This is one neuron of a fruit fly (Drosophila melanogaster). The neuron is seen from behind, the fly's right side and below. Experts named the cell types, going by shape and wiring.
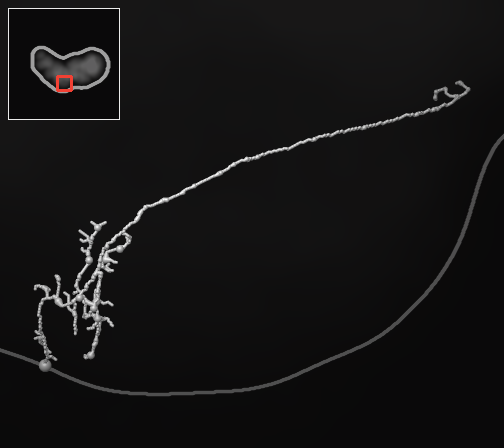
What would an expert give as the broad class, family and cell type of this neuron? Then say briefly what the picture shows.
It is an optic-lobe intrinsic neuron. The family is Tm. It is of cell type Tm5c. The cell body can be seen at the lower left of the picture. In this view it is wider than it is tall.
